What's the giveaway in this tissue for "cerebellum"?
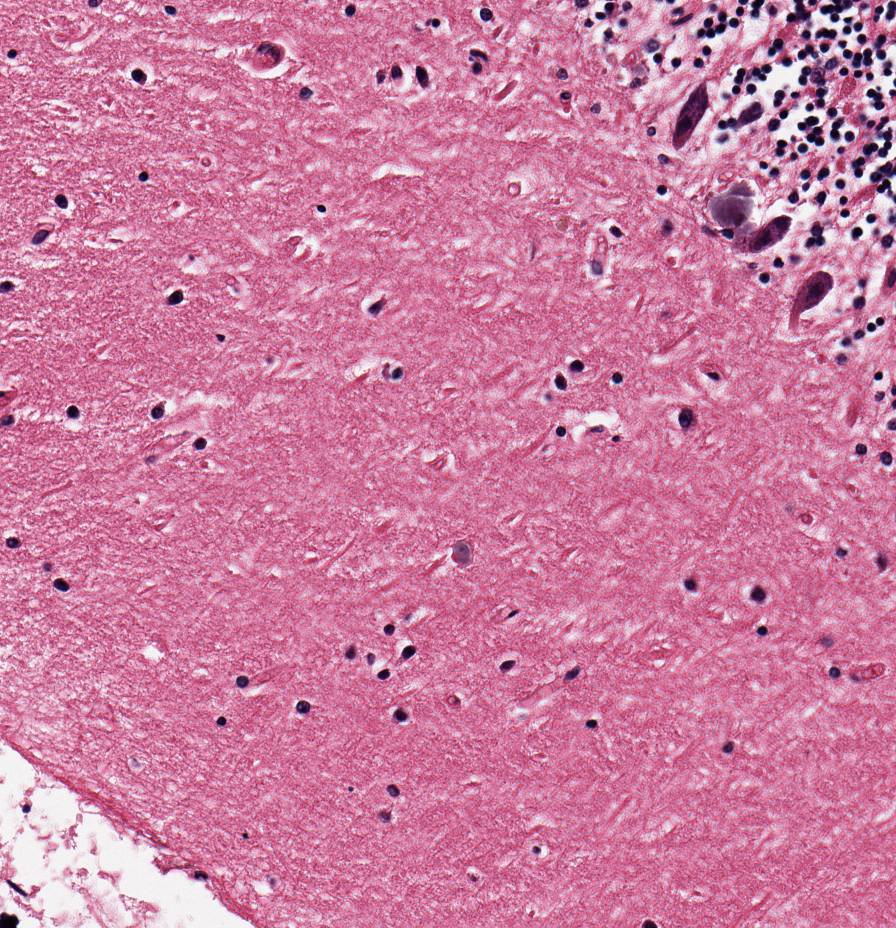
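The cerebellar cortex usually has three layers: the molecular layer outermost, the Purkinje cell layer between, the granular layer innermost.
In this cerebellum, most of the field is pale pink, finely fibrillar neuropil with sparse scattered cells bearing small, round, dark nuclei. In the upper right corner lies a band of densely packed small, round, dark nuclei.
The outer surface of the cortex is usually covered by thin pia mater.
At the lower left the tissue ends at a smooth edge, beyond which is a loose pale space.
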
